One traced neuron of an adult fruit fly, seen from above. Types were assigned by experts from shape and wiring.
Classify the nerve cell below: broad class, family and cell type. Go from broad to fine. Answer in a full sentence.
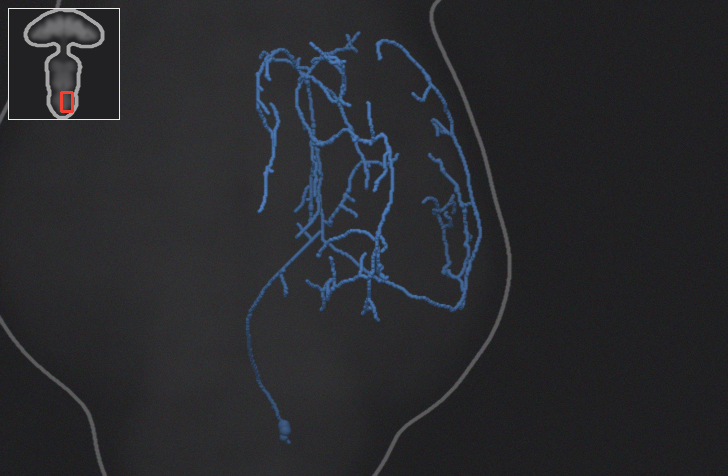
A nerve-cord intrinsic neuron of hemilineage 04B, type IN04B048.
